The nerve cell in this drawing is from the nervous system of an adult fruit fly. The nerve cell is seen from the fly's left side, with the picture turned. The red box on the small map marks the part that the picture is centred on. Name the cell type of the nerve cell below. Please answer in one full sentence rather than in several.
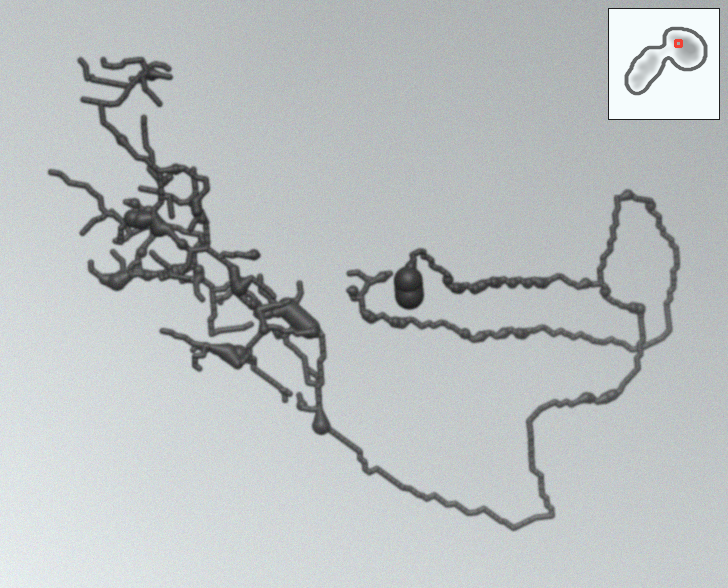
Classified by cell type, this nerve cell is Li23.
